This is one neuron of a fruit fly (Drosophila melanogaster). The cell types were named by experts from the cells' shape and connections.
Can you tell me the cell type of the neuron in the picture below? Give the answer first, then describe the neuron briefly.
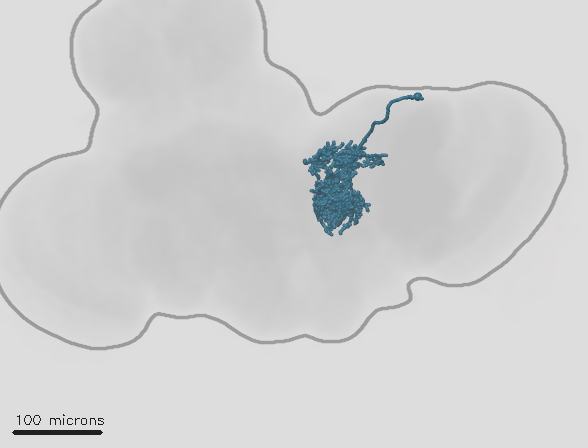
Its cell type is SMP198. It is a central-brain intrinsic neuron. Its cell body lies at the upper right of the picture. By the scale bar it is about 160 microns tall in this view.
